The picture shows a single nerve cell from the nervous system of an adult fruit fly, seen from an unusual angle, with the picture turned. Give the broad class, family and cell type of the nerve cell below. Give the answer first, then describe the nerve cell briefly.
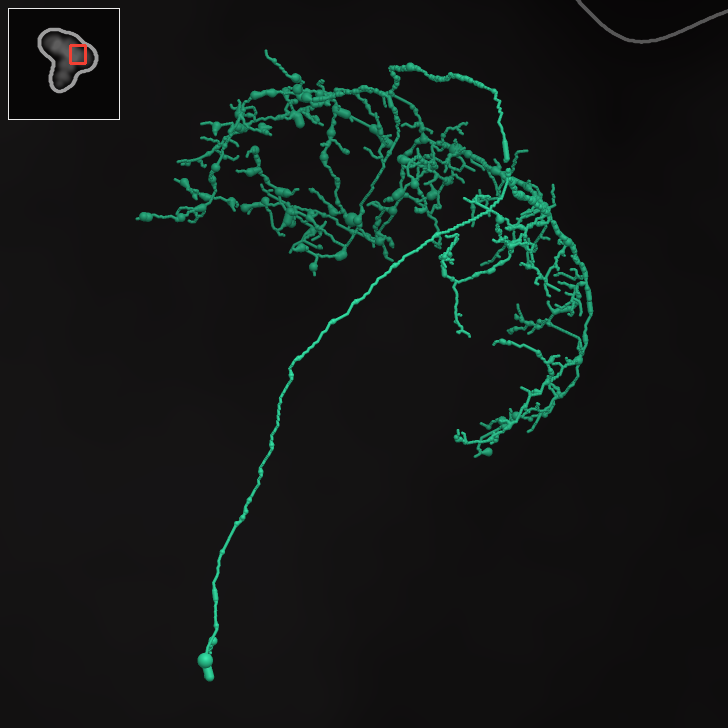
This is a central-brain intrinsic neuron. The family is hemilineage VLPp1. The cell type is AVLP557. The cell body is at the lower left of the picture. In this view it is taller than it is wide.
